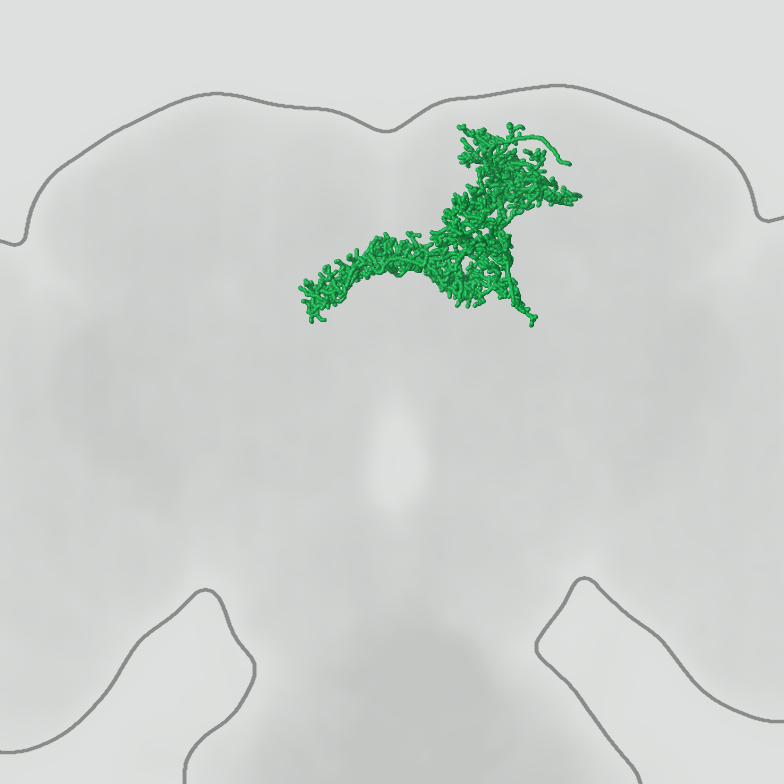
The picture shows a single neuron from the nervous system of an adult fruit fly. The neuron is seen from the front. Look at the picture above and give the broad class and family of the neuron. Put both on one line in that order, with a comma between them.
central-brain intrinsic neuron, hemilineage DM4_dorsal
